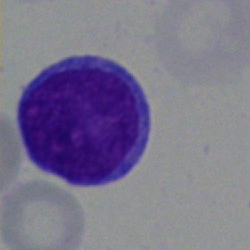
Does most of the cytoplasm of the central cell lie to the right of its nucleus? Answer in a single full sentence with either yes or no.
Yes, the nucleus of this cell lies toward the left.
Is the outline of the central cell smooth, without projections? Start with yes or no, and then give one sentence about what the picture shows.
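Yes. The cell outline is round with a smooth edge.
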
